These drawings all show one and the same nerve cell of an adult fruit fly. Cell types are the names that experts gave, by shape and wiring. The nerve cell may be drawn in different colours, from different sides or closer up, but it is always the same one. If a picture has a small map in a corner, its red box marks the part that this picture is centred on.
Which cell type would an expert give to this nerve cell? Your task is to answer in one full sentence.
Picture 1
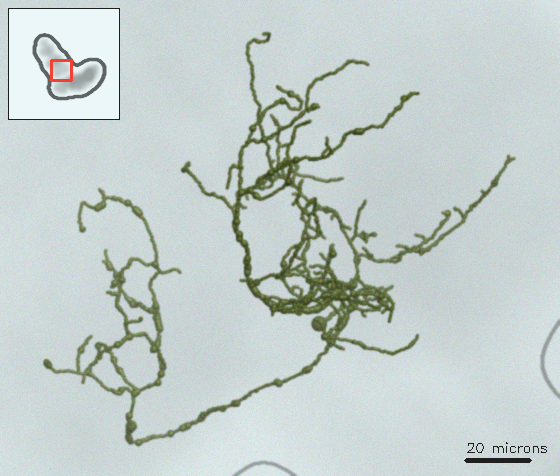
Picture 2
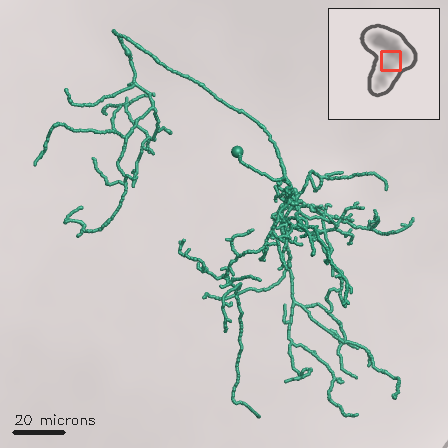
With respect to cell type, this nerve cell is IN01A040.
